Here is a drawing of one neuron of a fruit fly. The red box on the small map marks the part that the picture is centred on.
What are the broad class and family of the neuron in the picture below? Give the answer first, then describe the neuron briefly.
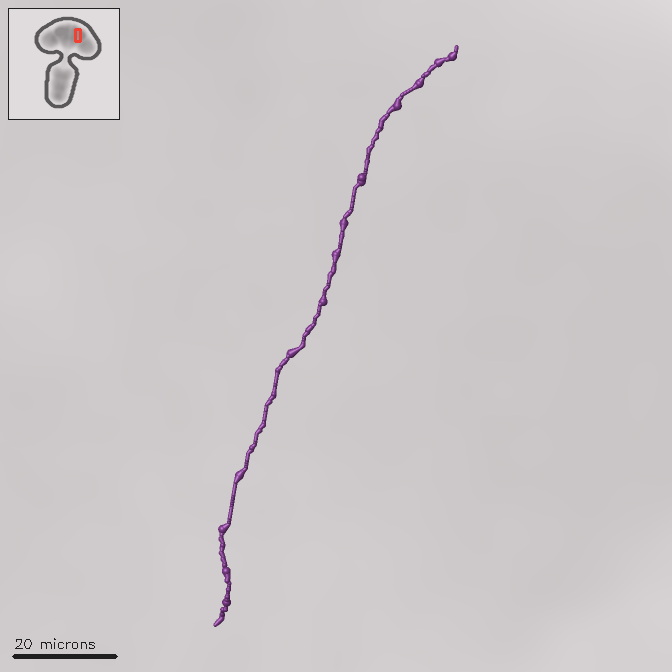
It is a sensory neuron entering the brain. The name of its family is class mechanosensory. It lies in the brain. By the scale bar it is about 110 microns tall in this view. There are a dozen or fewer branch ends.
